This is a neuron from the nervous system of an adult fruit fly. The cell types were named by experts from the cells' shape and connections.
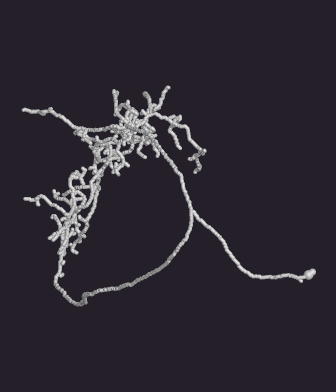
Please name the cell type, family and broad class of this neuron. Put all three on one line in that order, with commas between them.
SMP562, hemilineage VLPl&p1_posterior, central-brain intrinsic neuron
